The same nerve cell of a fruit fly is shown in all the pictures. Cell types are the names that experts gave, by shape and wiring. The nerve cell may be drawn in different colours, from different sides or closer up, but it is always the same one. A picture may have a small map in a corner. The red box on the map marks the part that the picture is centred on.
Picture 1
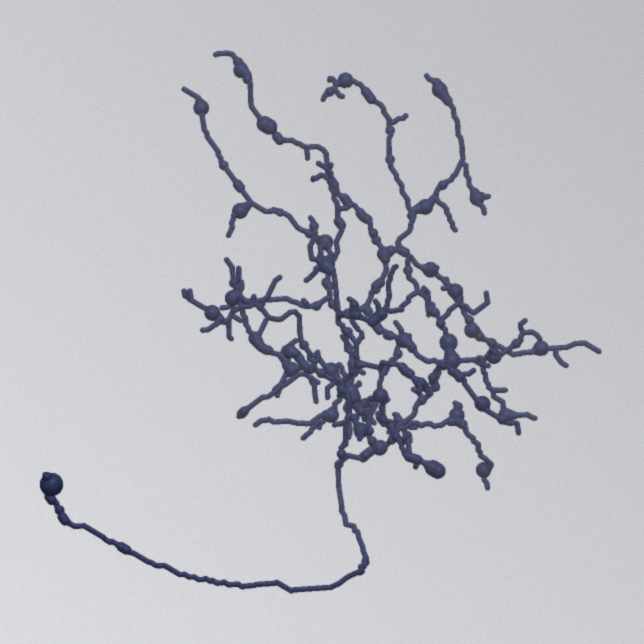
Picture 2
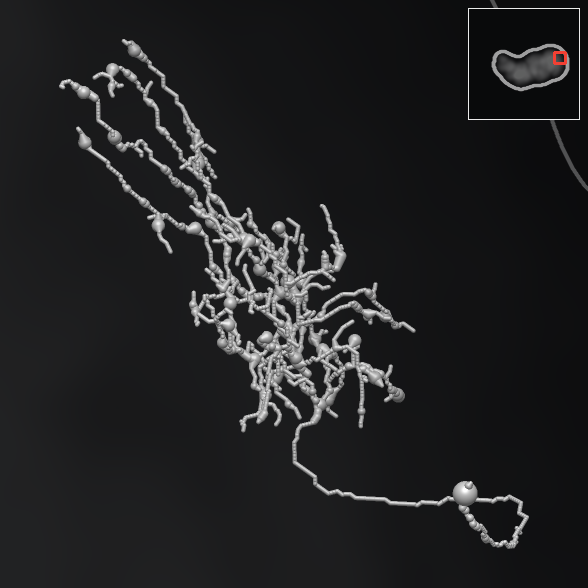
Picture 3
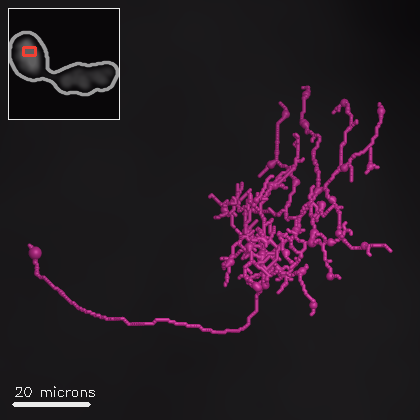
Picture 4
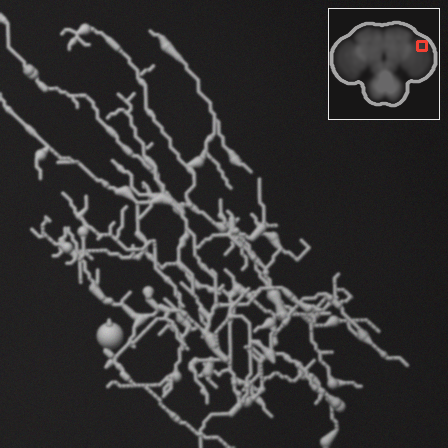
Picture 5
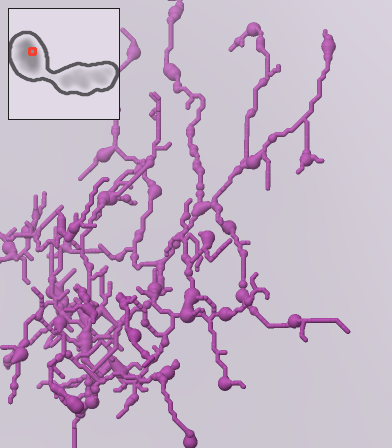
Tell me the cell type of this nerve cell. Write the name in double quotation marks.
"Cm8"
